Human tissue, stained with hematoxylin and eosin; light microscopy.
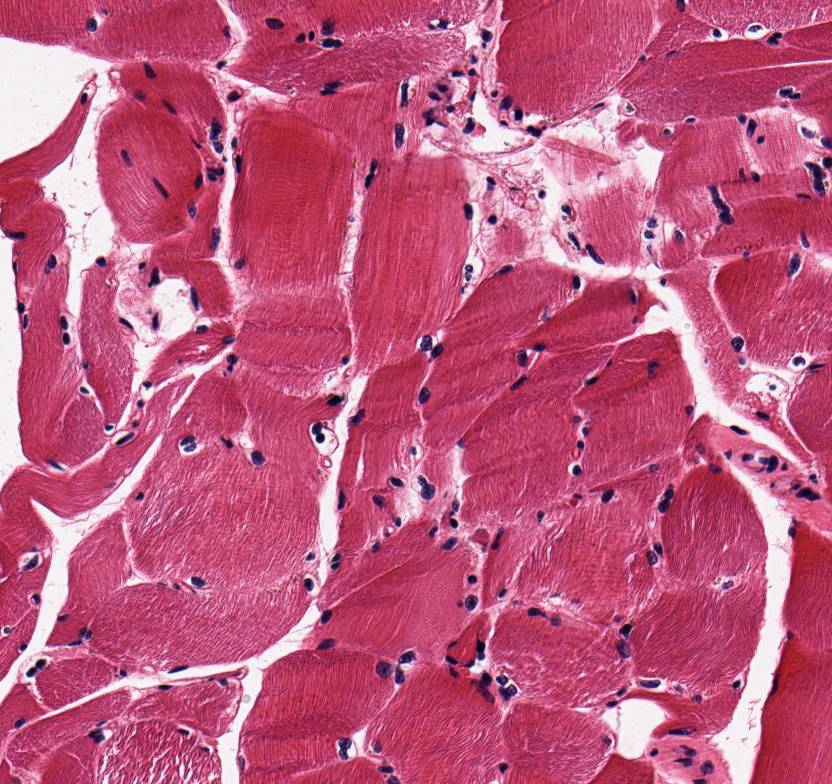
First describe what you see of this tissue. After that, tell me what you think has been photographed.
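First, neighbouring fibre groups run in different directions rather than all parallel. Second, the nuclei are dark, flattened or elongated, and sit at the fibre edges, not the centres. Third, the cytoplasm is deep pink and evenly eosinophilic. Fourth, between fibres lies only scant delicate connective tissue with scattered small dark nuclei. This is skeletal muscle.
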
